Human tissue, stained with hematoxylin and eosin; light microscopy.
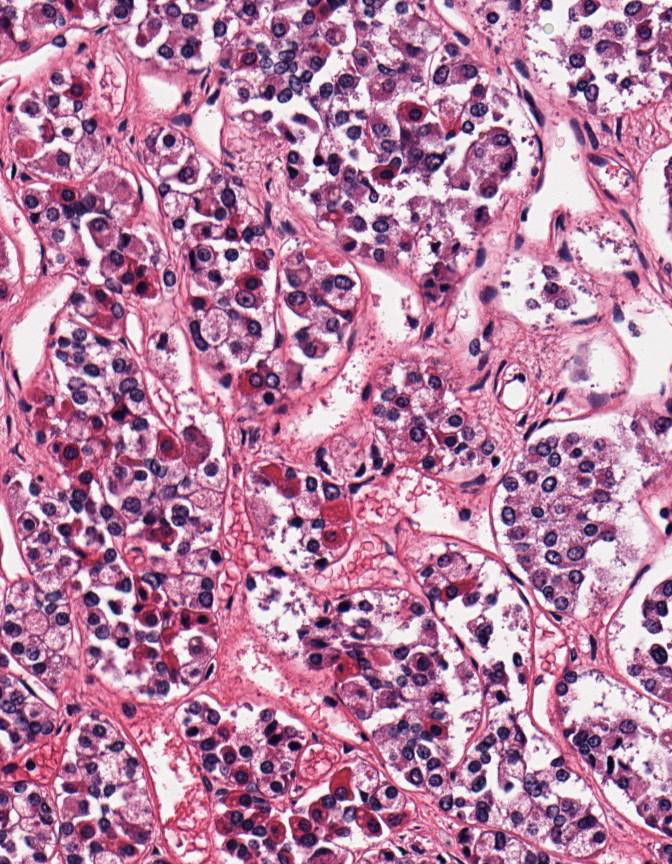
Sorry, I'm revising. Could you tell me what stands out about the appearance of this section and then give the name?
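Cells form rounded nests field-wide, separated by thin pink septa. Among the nests are scattered cells with bright red, eosinophilic cytoplasm. Many other cells show pale, finely granular to vacuolated cytoplasm that takes up little stain. Nuclei are round, central, fairly uniform in size, with dark chromatin. This is pituitary.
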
